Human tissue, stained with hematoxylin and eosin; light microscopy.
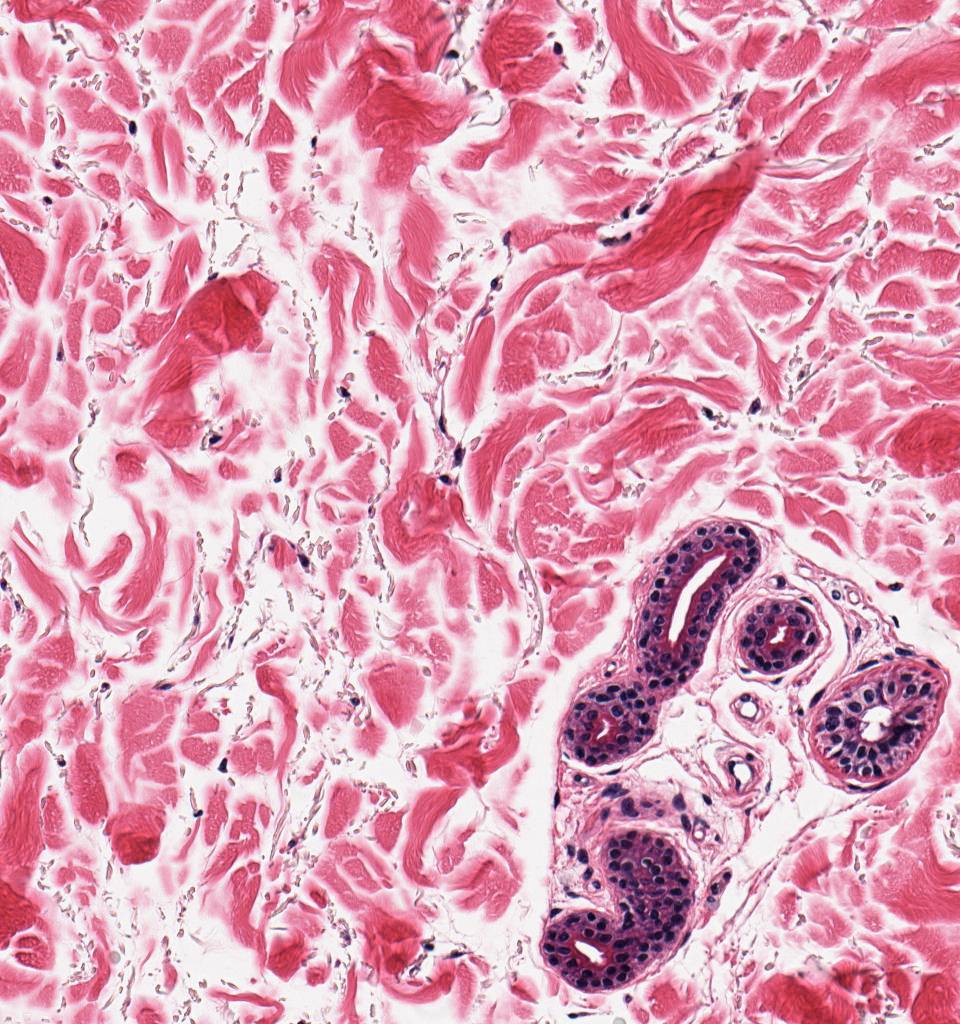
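Skin of the suprapubic region: thick pink collagen bundles fill most of the field, running in many directions, some cut across, some lengthwise, none dominant. Sparse small dark slender nuclei between bundles. Only epithelial structures: one lower-right cluster, small round thin-walled vessels among its tubules.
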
